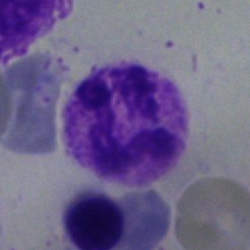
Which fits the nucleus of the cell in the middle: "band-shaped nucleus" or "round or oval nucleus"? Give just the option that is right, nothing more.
Band-shaped nucleus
